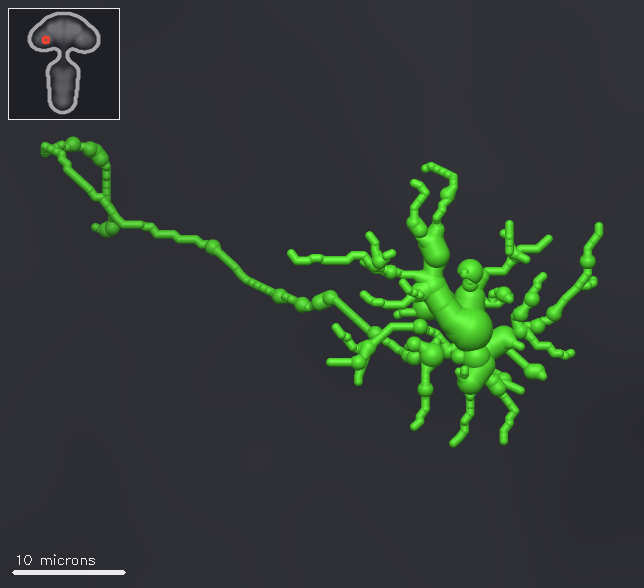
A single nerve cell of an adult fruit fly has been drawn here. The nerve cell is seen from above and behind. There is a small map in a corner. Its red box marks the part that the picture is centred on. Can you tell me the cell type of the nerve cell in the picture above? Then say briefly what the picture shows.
It is of cell type Dm8a. This is an optic-lobe intrinsic neuron. It lies in the brain. From left to right in the picture it spans about 50 microns.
